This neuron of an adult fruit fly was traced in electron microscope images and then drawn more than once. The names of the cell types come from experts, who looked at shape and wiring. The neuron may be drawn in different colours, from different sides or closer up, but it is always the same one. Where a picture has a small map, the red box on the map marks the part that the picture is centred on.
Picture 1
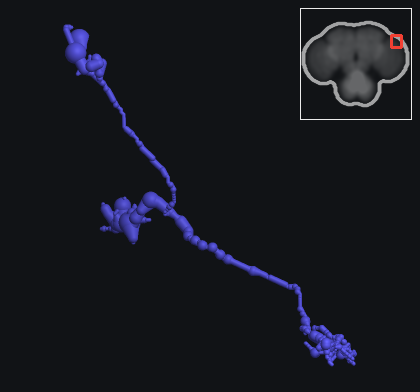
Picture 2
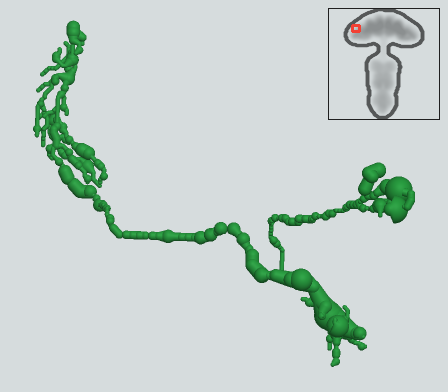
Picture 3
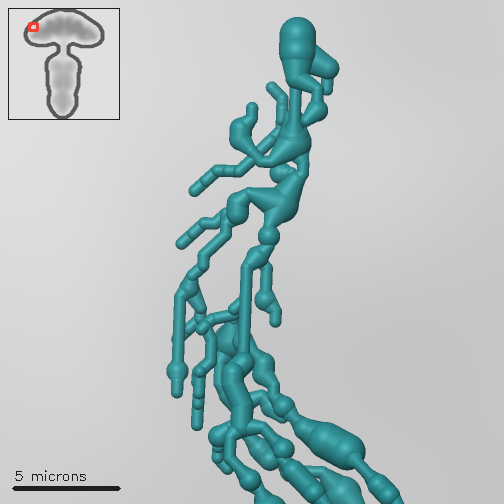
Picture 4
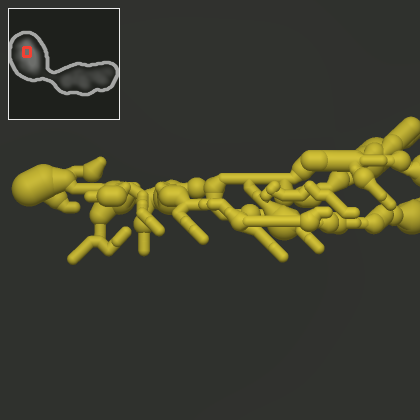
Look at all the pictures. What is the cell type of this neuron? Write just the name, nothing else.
T1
